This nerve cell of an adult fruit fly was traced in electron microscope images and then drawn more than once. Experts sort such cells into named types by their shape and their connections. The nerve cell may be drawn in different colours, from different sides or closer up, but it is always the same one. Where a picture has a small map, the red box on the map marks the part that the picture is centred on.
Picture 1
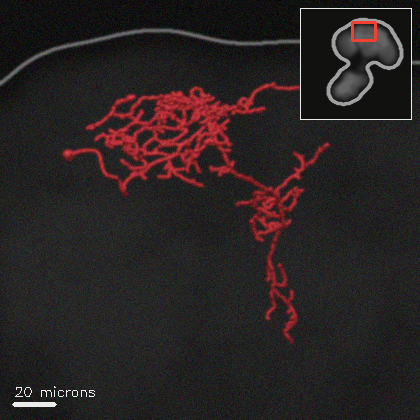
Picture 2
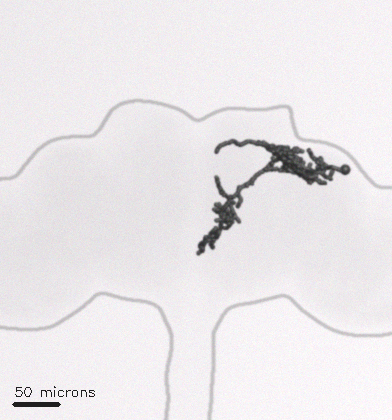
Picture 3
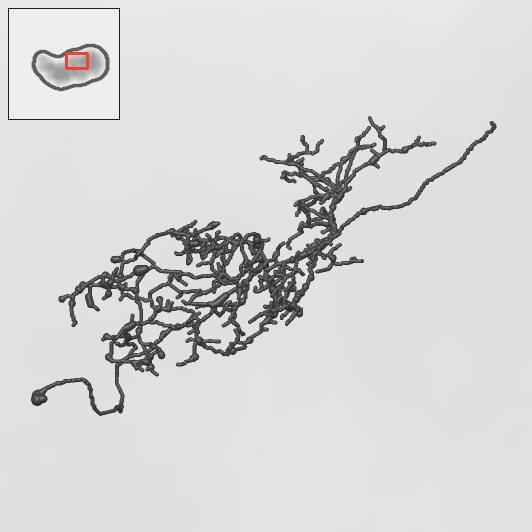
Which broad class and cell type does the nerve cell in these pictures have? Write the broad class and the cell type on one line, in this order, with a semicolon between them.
central-brain intrinsic neuron; AOTU011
